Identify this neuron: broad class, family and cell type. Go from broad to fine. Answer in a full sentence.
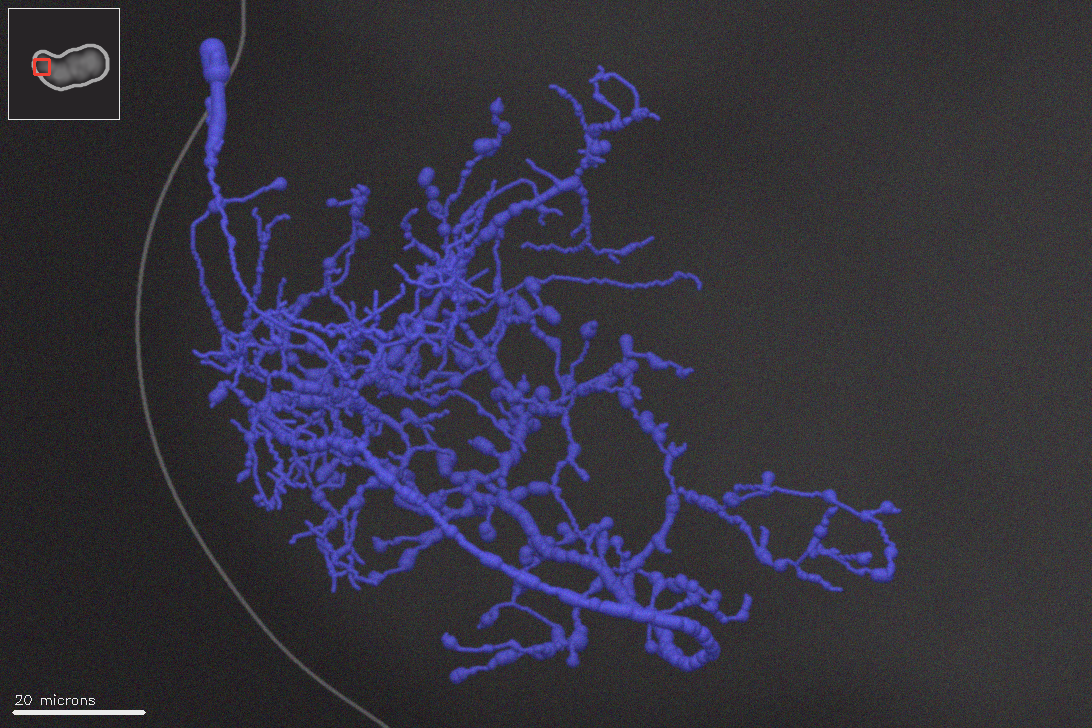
A nerve-cord intrinsic neuron of hemilineage 09A, type IN09A014.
